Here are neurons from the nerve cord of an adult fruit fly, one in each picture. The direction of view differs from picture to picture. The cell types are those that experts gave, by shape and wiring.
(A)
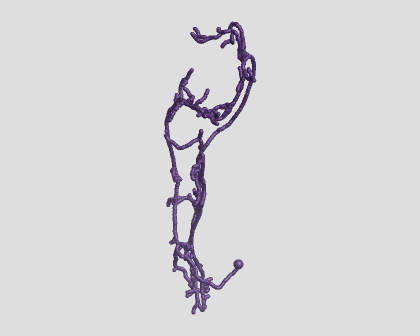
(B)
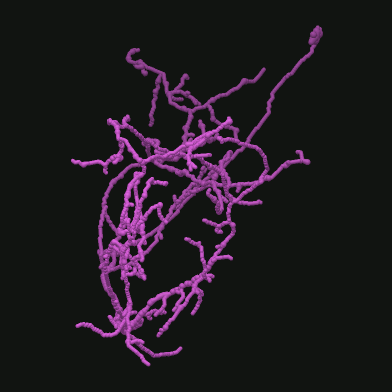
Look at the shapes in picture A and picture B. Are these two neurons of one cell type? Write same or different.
same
